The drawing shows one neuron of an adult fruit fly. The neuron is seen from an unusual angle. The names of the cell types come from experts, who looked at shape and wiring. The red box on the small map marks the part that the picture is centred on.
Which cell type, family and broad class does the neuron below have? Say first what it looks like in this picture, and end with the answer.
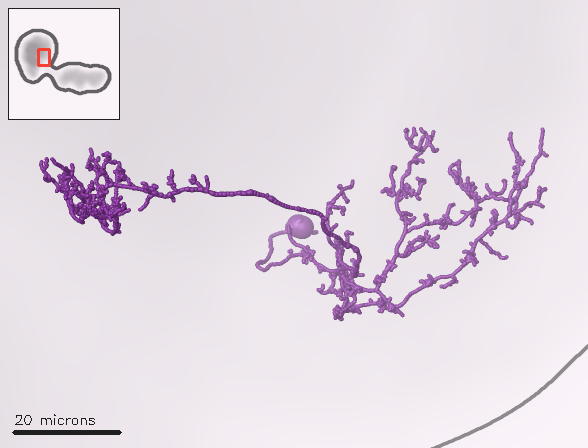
The cell body is in the middle of the picture. From left to right in the picture it spans about 95 microns. Dozens of branch ends can be seen. It is of cell type TmY21. The family is TmY. This is an optic-lobe intrinsic neuron.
